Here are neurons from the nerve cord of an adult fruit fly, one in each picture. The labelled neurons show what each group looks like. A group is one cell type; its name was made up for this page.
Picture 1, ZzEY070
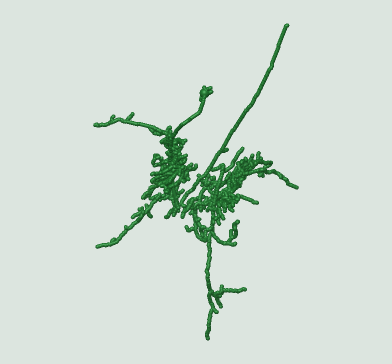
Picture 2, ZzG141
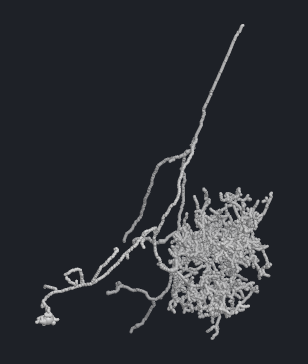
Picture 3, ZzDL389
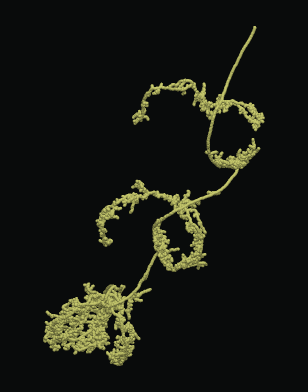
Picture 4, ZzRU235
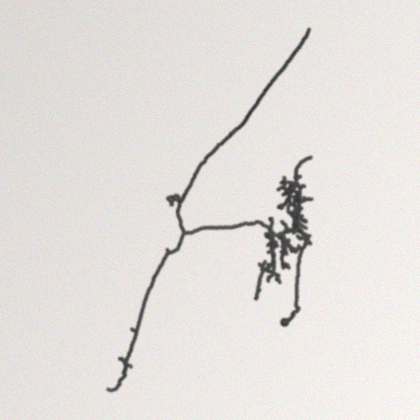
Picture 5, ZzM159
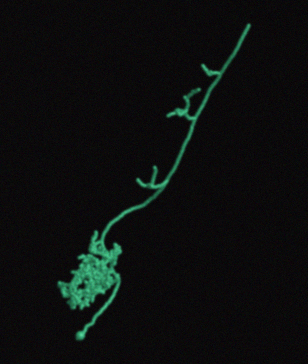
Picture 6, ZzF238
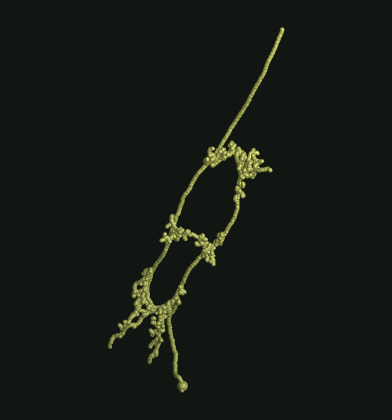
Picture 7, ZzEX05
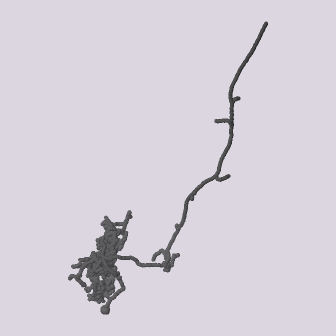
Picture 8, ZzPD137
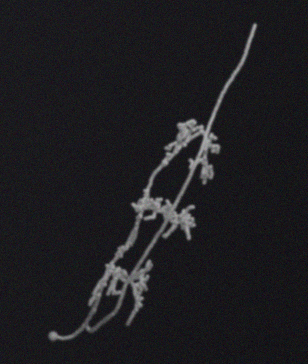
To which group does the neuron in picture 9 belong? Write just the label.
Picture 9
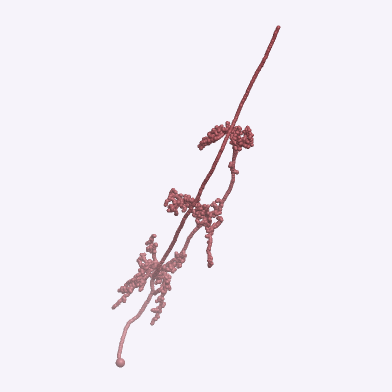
ZzPD137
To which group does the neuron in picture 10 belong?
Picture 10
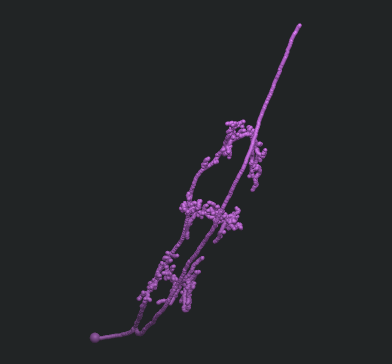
ZzPD137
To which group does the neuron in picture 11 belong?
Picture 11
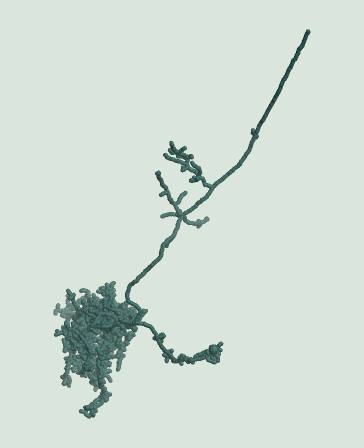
ZzG141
